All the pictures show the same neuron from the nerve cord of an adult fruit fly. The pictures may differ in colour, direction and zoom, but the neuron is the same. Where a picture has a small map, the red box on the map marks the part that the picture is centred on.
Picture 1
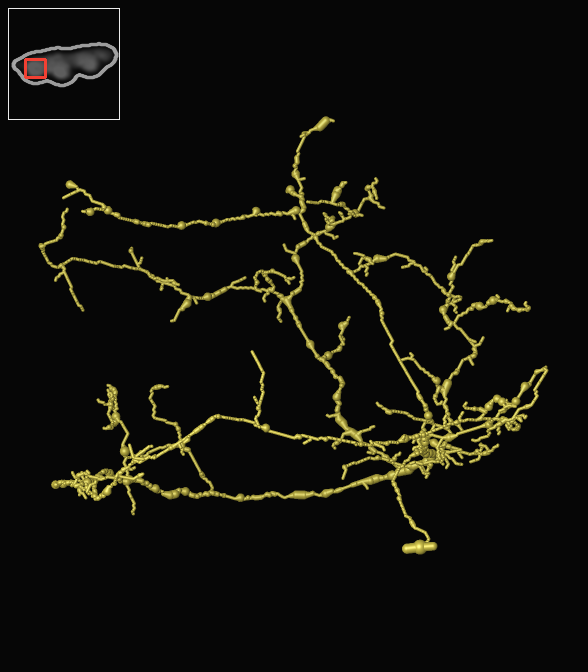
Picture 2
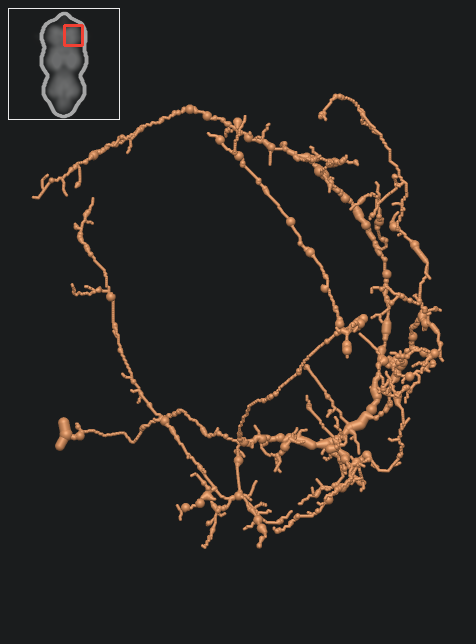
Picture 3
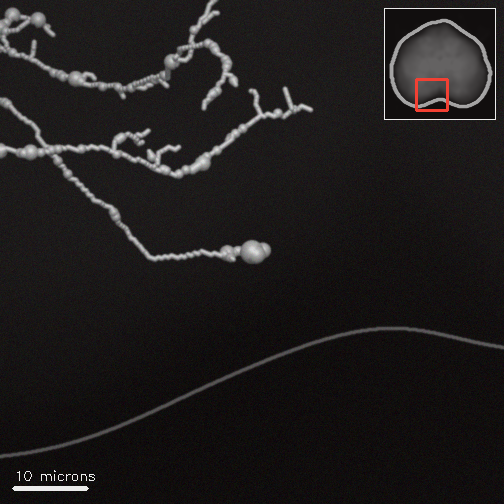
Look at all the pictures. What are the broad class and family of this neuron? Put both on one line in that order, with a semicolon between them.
nerve-cord intrinsic neuron; hemilineage 04B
